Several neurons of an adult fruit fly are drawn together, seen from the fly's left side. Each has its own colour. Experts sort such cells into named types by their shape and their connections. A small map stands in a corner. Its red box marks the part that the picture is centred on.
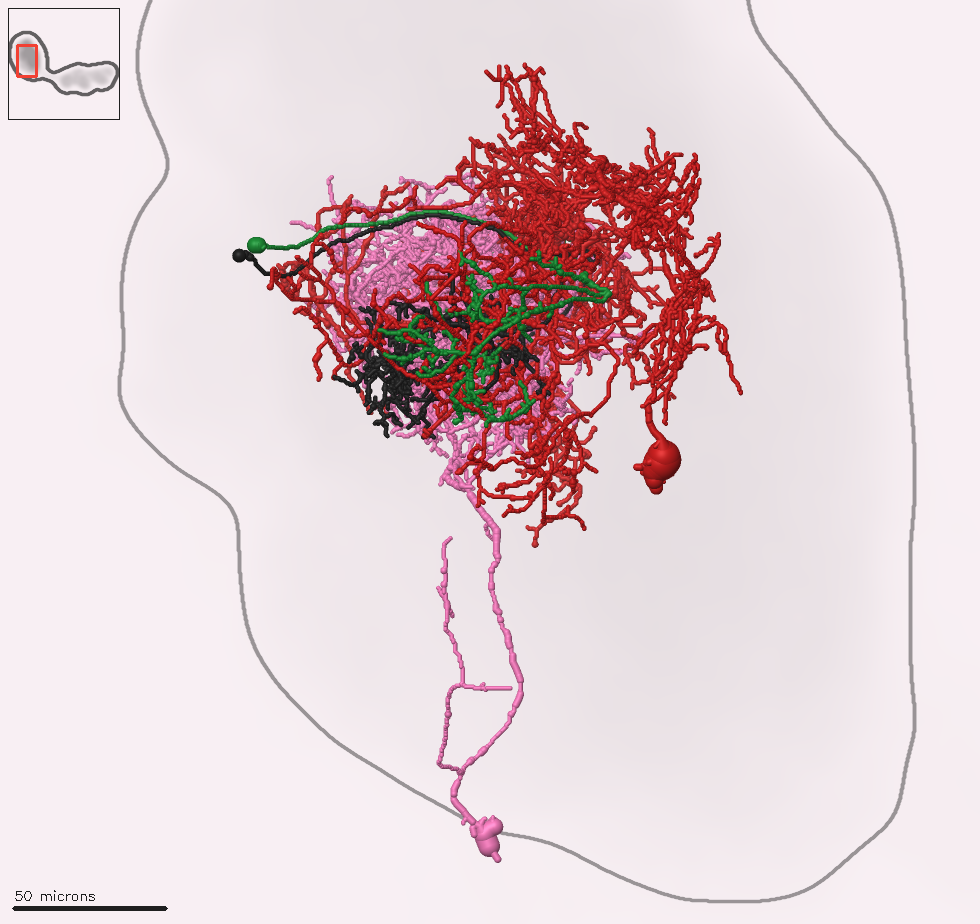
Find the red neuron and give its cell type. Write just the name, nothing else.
PLP211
